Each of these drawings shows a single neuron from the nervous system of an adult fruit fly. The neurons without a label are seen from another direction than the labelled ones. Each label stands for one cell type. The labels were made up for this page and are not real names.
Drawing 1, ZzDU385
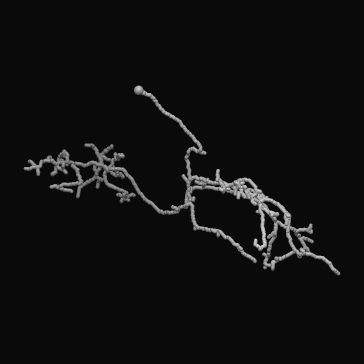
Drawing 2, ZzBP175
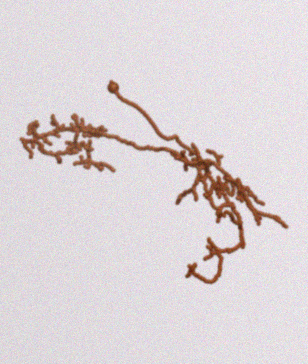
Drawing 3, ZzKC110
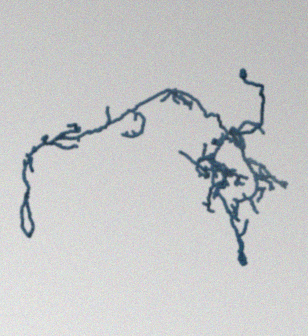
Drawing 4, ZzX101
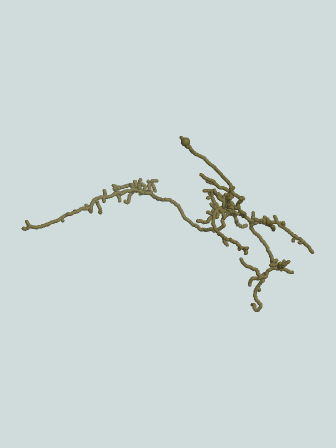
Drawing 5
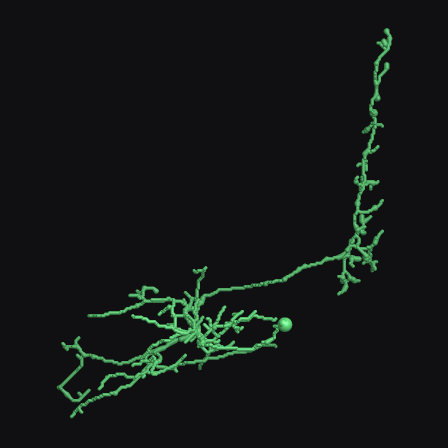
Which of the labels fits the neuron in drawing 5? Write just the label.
ZzX101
